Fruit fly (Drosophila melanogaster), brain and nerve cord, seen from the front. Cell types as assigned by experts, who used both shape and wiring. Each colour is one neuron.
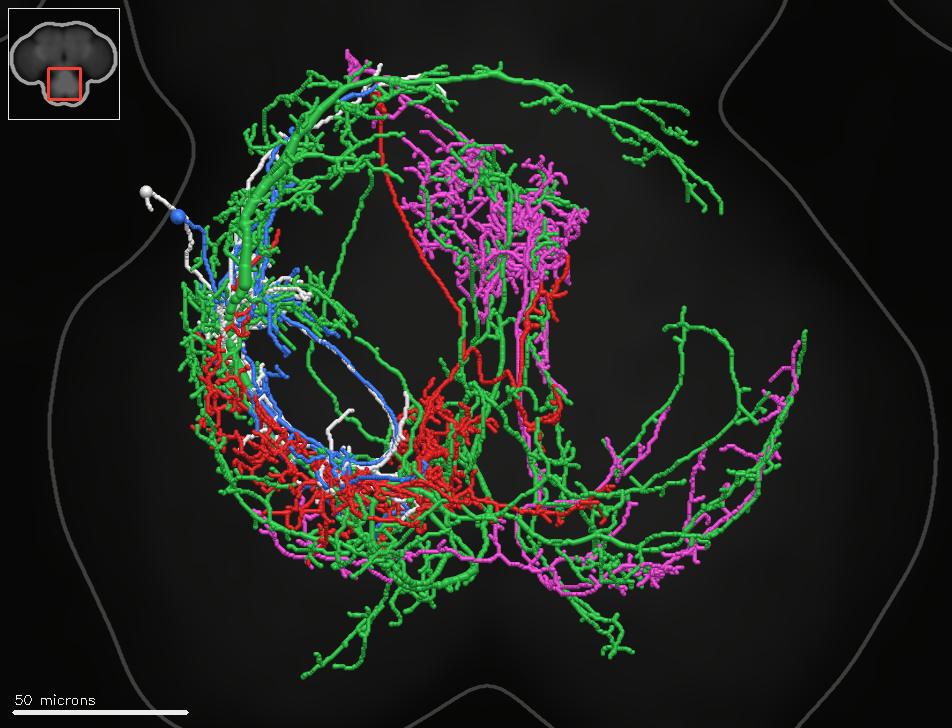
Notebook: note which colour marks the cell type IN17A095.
white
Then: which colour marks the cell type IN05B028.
magenta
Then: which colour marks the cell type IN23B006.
red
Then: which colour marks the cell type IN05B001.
green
